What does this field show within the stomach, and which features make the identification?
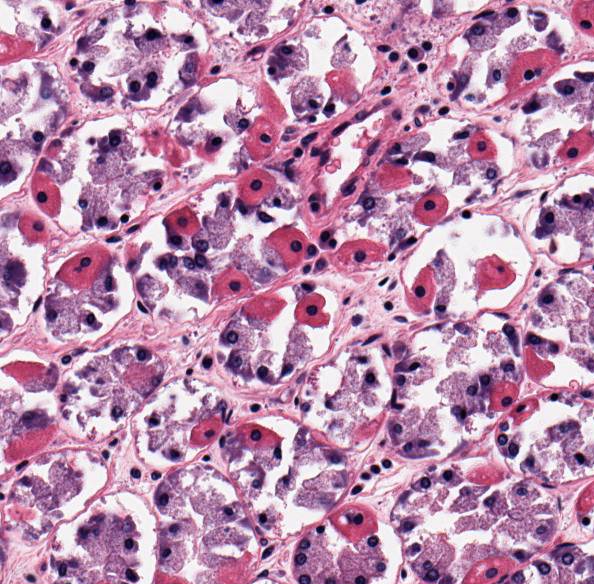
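Fundic glands fill this field. Packing: the glands lie close together, cut in cross or oblique section.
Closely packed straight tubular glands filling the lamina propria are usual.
Cell types: most gland cells are chief cells with purple-blue granular cytoplasm, and they clearly outnumber the scattered large rounded parietal cells with intensely eosinophilic cytoplasm.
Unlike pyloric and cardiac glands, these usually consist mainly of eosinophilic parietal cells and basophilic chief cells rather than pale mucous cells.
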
